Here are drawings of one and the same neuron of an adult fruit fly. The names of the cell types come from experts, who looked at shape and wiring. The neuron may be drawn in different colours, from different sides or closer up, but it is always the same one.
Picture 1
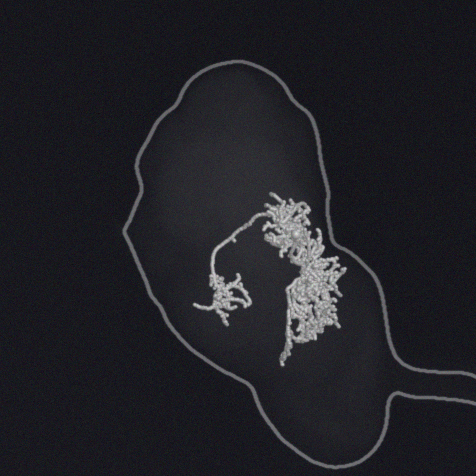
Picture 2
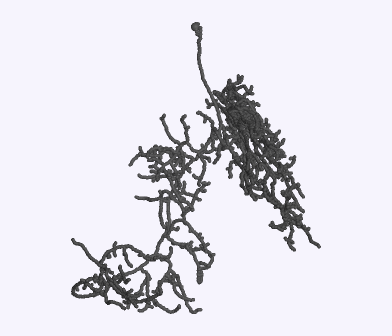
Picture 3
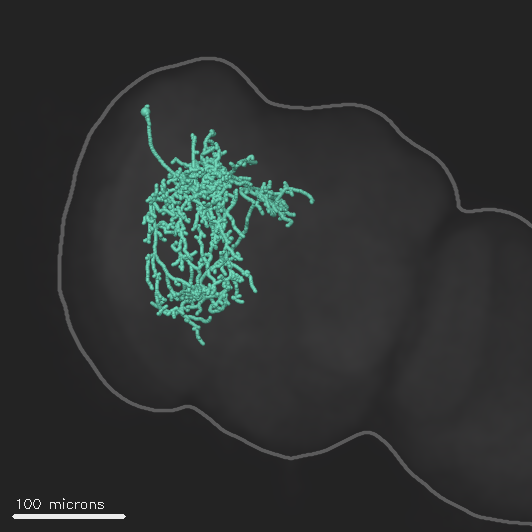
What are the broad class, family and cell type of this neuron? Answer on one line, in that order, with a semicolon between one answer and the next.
visual projection neuron; hemilineage LHl4_posterior; LoVP100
